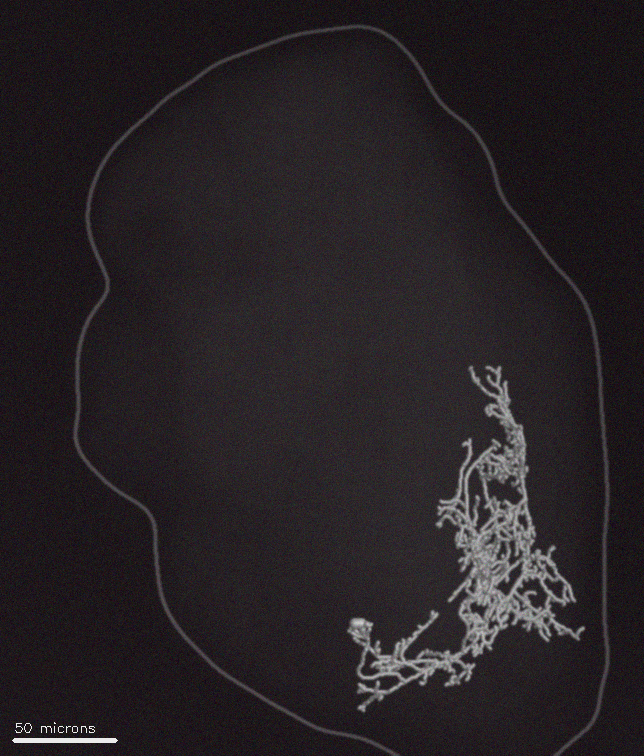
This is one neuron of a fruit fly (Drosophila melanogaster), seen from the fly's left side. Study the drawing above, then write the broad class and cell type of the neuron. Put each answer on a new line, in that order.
central-brain intrinsic neuron
GNG549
